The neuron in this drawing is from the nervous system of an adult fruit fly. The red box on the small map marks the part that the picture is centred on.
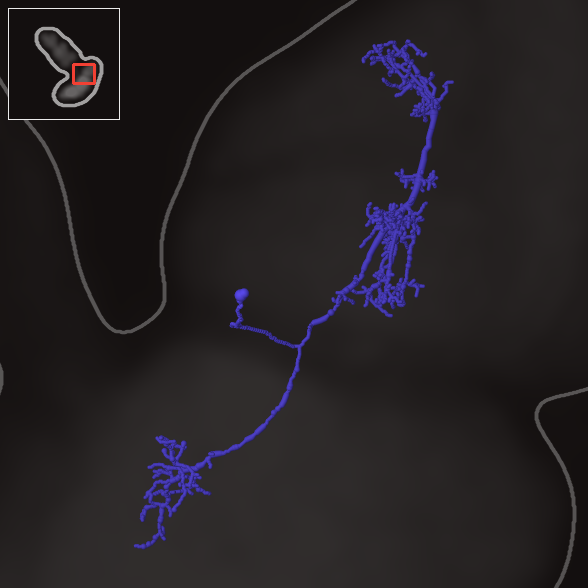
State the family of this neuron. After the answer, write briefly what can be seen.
Its family is hemilineage VPNd1. This is a visual projection neuron. It lies in the brain. The cell body can be seen in the middle of the picture. Dozens of branch ends can be seen.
